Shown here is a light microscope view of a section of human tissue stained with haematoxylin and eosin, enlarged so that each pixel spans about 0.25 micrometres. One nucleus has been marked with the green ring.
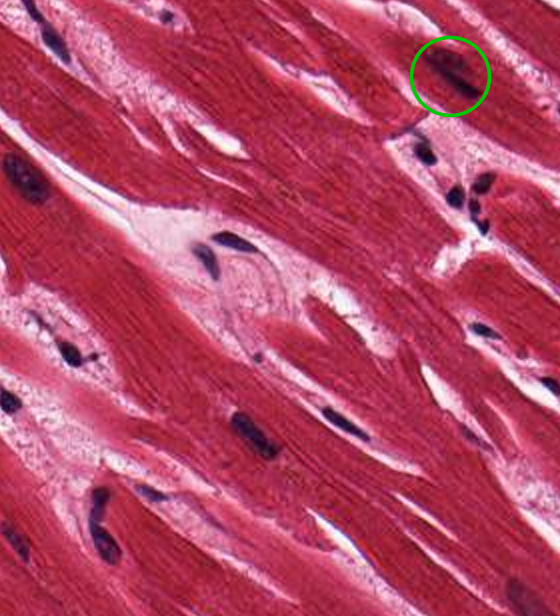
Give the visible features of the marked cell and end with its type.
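The nucleus is elongated, with its long axis running along the length of the fibre. The nucleus sits inside the fibre with red cytoplasm on either side of it, not out at its pale margin. The nucleus stains dark purple but unevenly, with one end darker than the rest. The cytoplasm is abundant and deep red, with fine streaks running lengthwise. The cell lies among parallel fibres running diagonally across the field, separated from them by pale gaps. The marked nucleus belongs to a cardiomyocyte.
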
